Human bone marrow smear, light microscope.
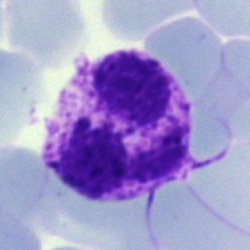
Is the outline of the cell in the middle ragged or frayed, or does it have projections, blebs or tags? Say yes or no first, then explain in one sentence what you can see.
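Yes. The cell is roughly round, with a ragged, granular edge at its upper left.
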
